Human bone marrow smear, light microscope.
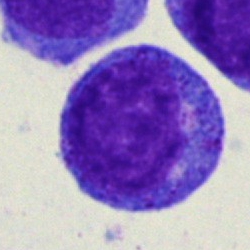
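Promyelocyte, bone marrow smear. Chromatin: finely granular, dark purple, no coarse clumps. Cytoplasm: a blue rim, widest on the cell's right side. Beside the nucleus on the right lies a paler area, and a few fine reddish-purple granules are scattered in the cytoplasm on that side.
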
